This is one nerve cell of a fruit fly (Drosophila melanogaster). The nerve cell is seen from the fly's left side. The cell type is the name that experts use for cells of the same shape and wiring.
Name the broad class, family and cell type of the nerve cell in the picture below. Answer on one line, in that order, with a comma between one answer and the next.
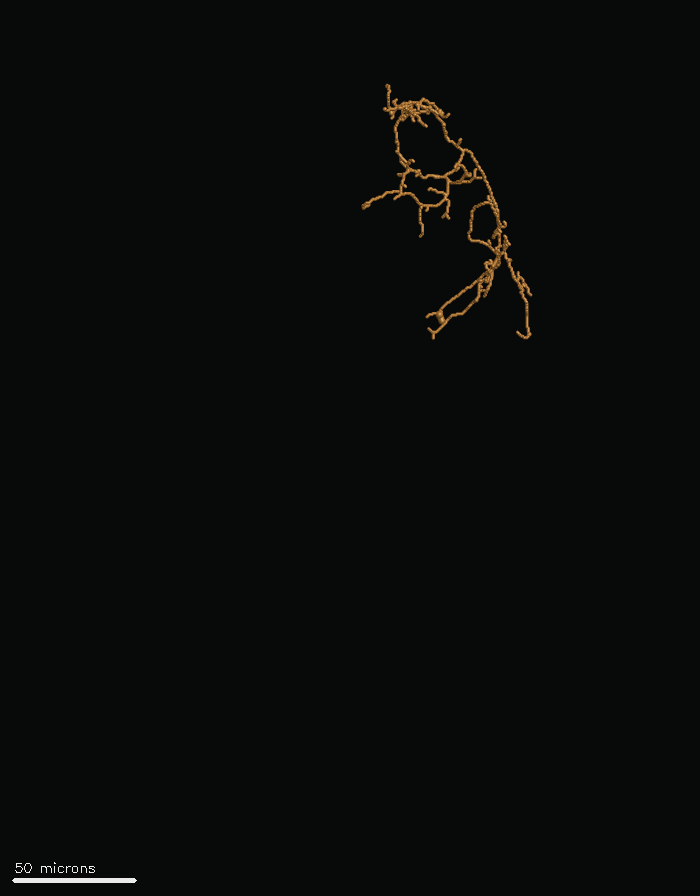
central-brain intrinsic neuron, hemilineage SLPpl3, CB3071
